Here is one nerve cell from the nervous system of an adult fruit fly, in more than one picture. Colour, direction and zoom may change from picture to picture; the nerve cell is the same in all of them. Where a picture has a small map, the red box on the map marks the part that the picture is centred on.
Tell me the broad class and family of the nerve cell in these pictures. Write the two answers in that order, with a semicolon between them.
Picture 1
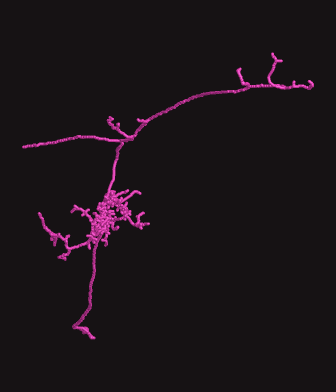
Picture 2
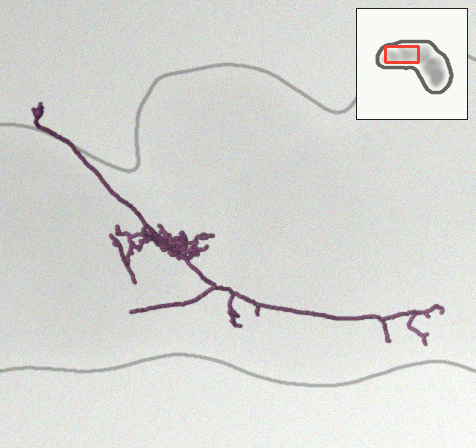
nerve-cord intrinsic neuron; hemilineage 08B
